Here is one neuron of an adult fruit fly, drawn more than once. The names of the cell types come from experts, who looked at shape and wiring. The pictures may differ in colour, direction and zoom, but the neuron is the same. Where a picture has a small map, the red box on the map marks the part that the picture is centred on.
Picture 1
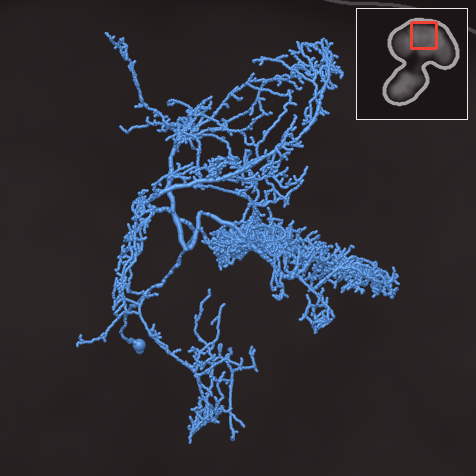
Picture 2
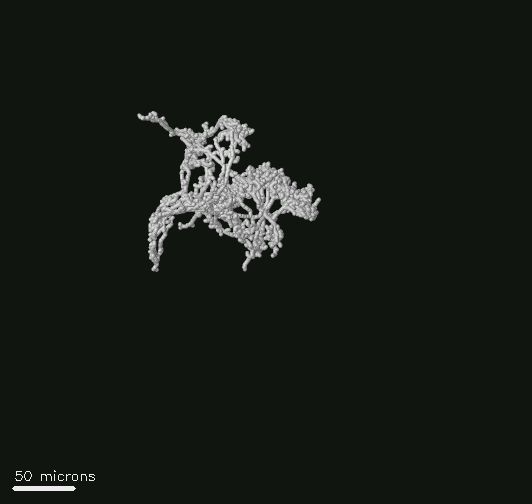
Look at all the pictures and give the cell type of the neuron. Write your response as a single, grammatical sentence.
This neuron is recognized as the cell type FB4M.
